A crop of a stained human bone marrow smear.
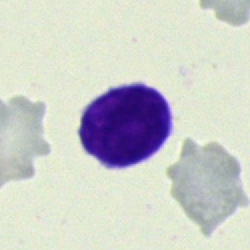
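Lymphocyte, cell in the middle; stained human bone marrow smear, light microscope. Outline smooth, oval. Chromatin dense, deep purple, faintly mottled. No distinct nucleoli in the nucleus; no granules in the cell.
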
